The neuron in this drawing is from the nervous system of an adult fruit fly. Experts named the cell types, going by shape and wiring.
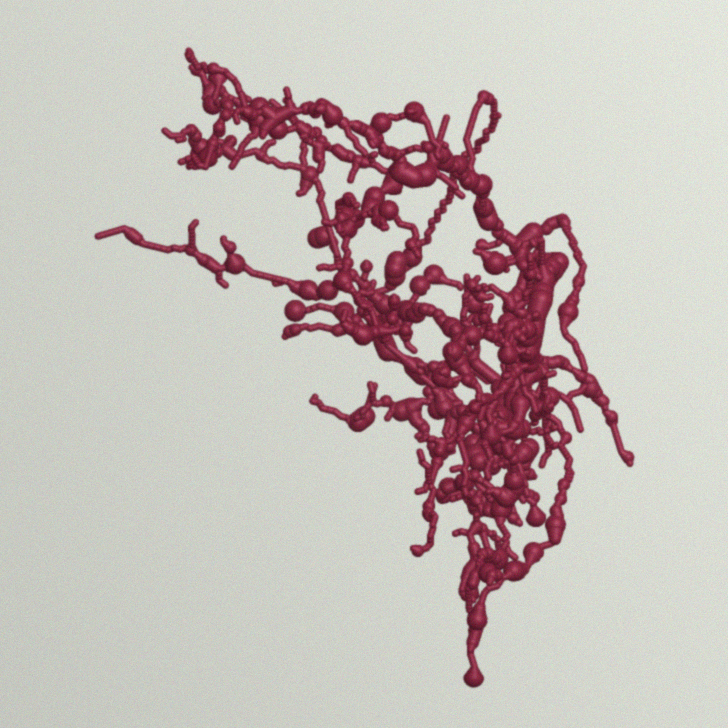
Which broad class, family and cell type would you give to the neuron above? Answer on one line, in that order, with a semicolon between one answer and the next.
nerve-cord intrinsic neuron; hemilineage 01B; IN01B021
